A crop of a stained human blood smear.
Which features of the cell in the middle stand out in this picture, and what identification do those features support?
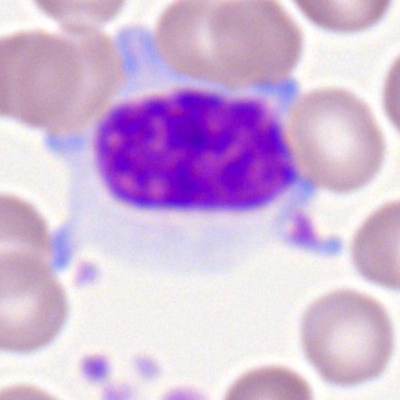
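See how the nucleus sits up in the top part, leaving most of the cytoplasm below it. That cytoplasm is a very pale grey-blue, and there aren't any granules in it. Here and there, thin irregular projections stick out from the edge. It's a lymphocyte.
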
